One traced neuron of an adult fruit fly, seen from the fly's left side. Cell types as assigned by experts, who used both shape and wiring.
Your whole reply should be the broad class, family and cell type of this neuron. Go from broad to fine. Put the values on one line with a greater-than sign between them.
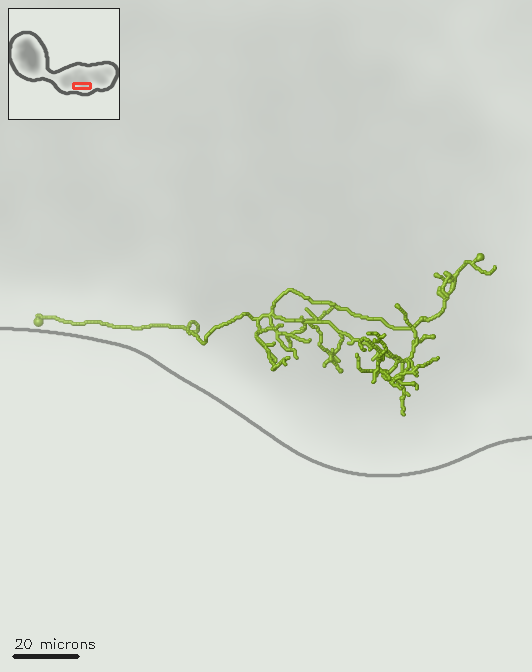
nerve-cord intrinsic neuron > hemilineage 14A > IN14A114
